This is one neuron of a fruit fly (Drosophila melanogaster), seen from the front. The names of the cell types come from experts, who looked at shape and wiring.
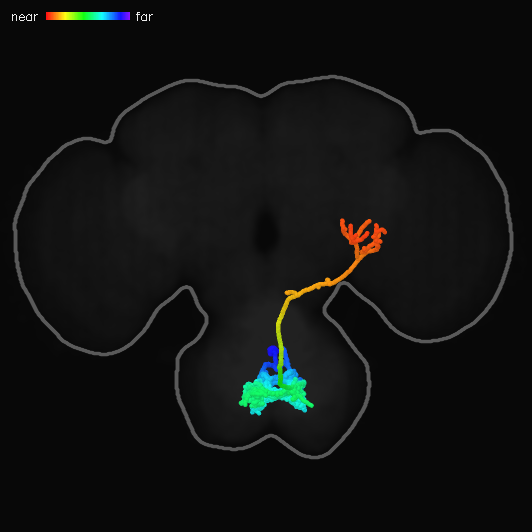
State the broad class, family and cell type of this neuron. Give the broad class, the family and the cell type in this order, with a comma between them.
ascending neuron, hemilineage 12B, AN12B006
